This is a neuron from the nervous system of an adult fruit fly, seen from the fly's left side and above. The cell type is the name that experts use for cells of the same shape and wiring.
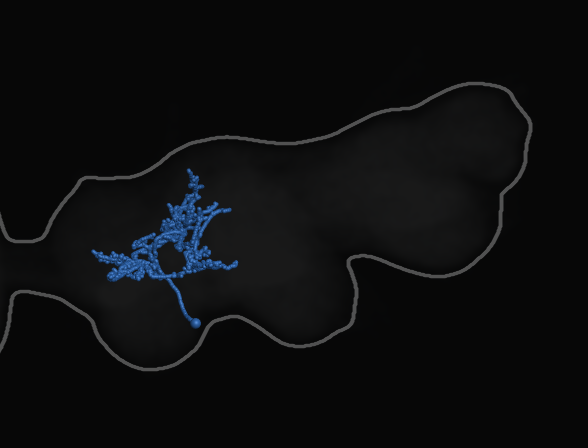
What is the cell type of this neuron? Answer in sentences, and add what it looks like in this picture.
It is of cell type IN05B051. It is a nerve-cord intrinsic neuron. As drawn here it is about as wide as it is tall.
